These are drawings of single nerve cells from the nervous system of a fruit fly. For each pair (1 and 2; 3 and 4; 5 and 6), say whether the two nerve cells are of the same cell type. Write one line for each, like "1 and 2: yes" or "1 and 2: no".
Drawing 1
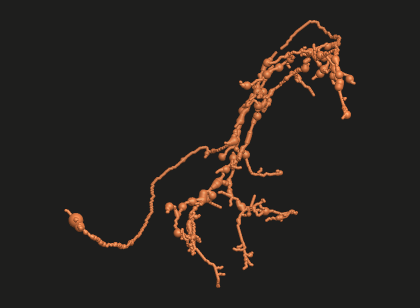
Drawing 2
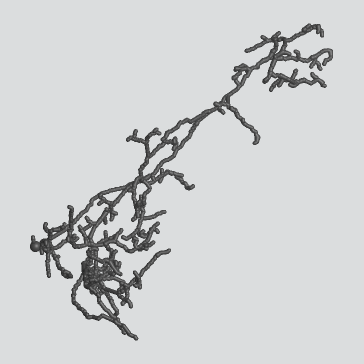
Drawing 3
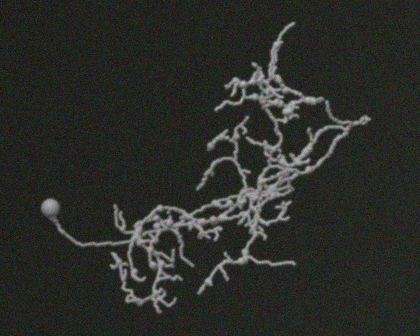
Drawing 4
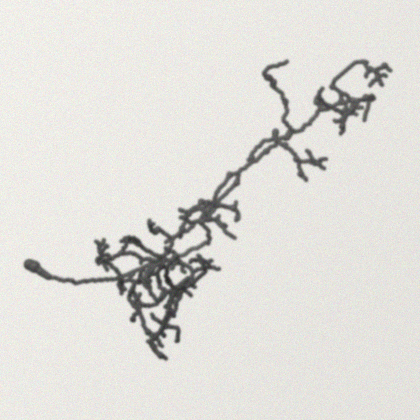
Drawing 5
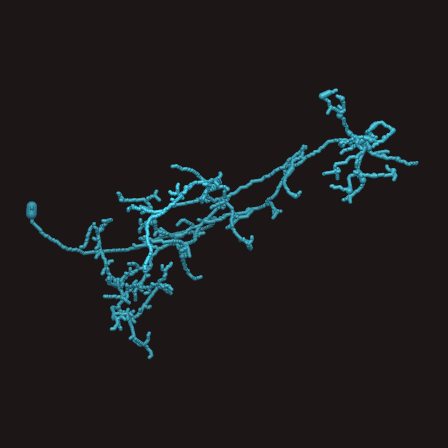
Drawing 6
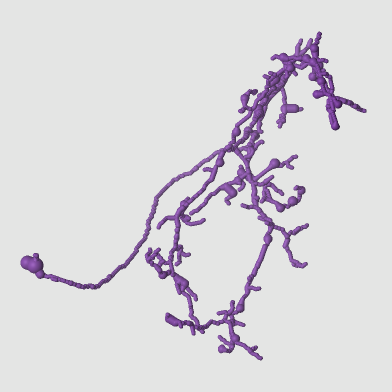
1 and 2: no
3 and 4: no
5 and 6: no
